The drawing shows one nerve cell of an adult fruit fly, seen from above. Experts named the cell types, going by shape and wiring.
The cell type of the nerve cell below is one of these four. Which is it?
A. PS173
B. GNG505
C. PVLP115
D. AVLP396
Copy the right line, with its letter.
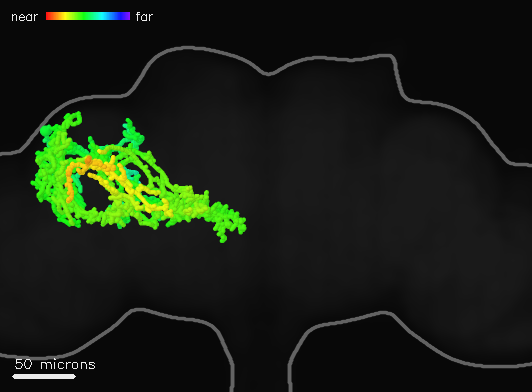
D. AVLP396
